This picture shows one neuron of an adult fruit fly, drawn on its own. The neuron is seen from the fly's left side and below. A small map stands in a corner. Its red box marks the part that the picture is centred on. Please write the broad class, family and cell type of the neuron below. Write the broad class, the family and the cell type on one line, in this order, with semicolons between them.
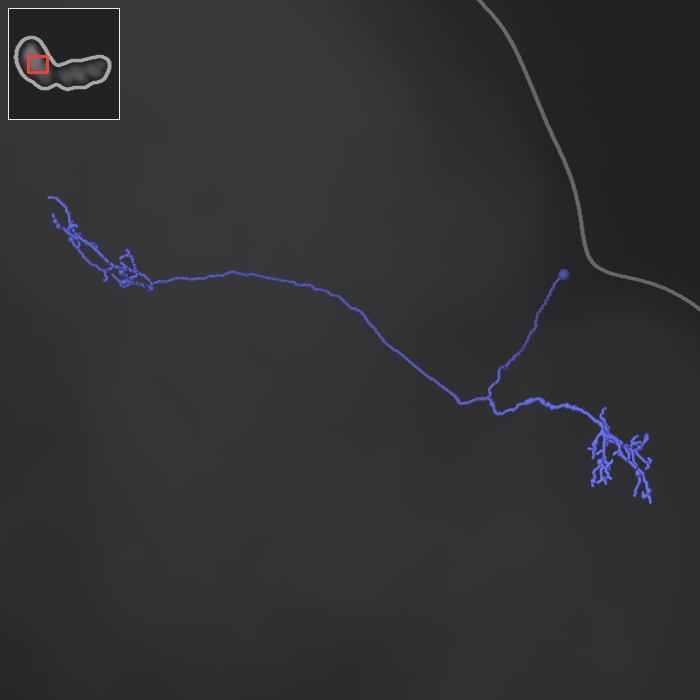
visual projection neuron; hemilineage VPNd2; LC10d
